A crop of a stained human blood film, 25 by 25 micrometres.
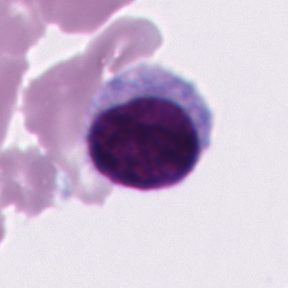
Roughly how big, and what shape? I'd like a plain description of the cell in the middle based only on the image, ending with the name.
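Round outline, roughly 11 micrometres across. The nucleus, about 10 by 8 micrometres, sits toward the bottom and takes up about 60% of the cell's area. Its chromatin is dense and dark purple. The cytoplasm is a pale blue-grey, with a wider band above the nucleus than below it. That's a hairy cell.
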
